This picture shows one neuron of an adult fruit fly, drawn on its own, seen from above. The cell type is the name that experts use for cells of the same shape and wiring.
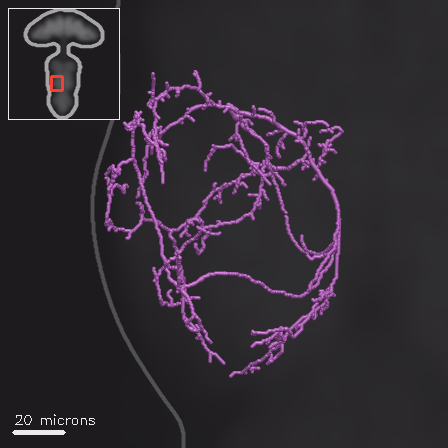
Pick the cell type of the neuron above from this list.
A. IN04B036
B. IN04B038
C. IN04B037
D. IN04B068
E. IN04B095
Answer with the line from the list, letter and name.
A. IN04B036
